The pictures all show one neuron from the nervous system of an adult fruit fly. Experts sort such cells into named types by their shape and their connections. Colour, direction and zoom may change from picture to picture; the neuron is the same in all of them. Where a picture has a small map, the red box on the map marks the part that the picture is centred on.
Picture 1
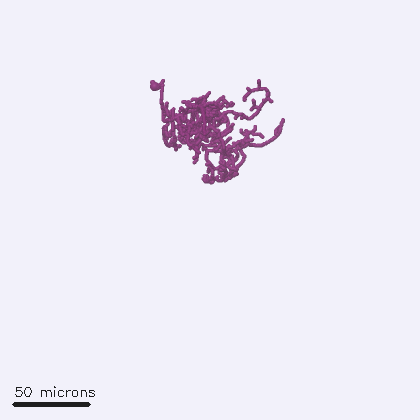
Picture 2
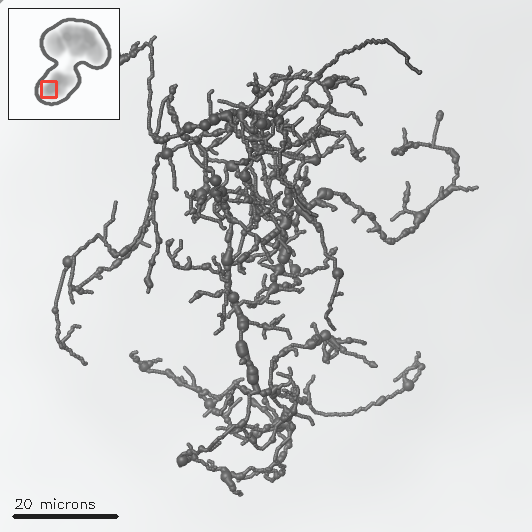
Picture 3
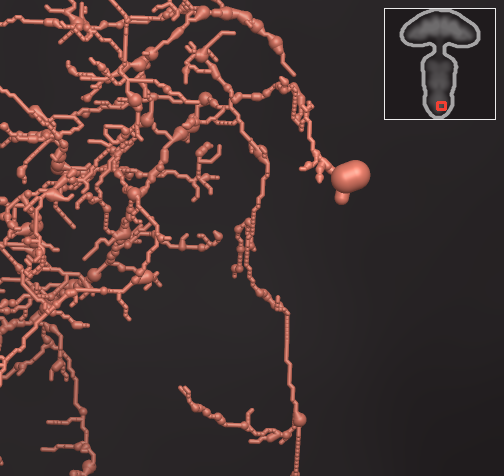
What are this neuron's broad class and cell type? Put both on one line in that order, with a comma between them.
nerve-cord intrinsic neuron, INXXX416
